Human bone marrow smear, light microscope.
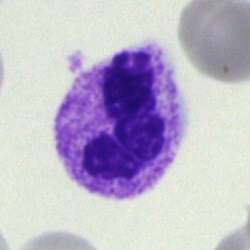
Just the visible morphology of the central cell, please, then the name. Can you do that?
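Here the chromatin is dark purple and dense, clumped coarsely. There's plenty of cytoplasm, lilac-pink, with fine purple granules scattered all through it. You'll also notice a small rounded bleb sticking out from the upper left edge. It's a segmented neutrophil.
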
